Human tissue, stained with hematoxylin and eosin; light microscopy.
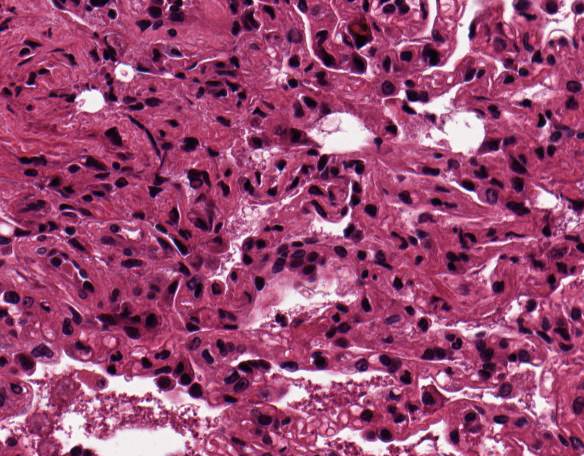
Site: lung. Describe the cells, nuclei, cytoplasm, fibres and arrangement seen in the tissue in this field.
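Nuclei here are dark and hyperchromatic, oval to irregular in shape. An irregular space along the lower edge holds pale pink granular material. Fat cells are absent from the entire field.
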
